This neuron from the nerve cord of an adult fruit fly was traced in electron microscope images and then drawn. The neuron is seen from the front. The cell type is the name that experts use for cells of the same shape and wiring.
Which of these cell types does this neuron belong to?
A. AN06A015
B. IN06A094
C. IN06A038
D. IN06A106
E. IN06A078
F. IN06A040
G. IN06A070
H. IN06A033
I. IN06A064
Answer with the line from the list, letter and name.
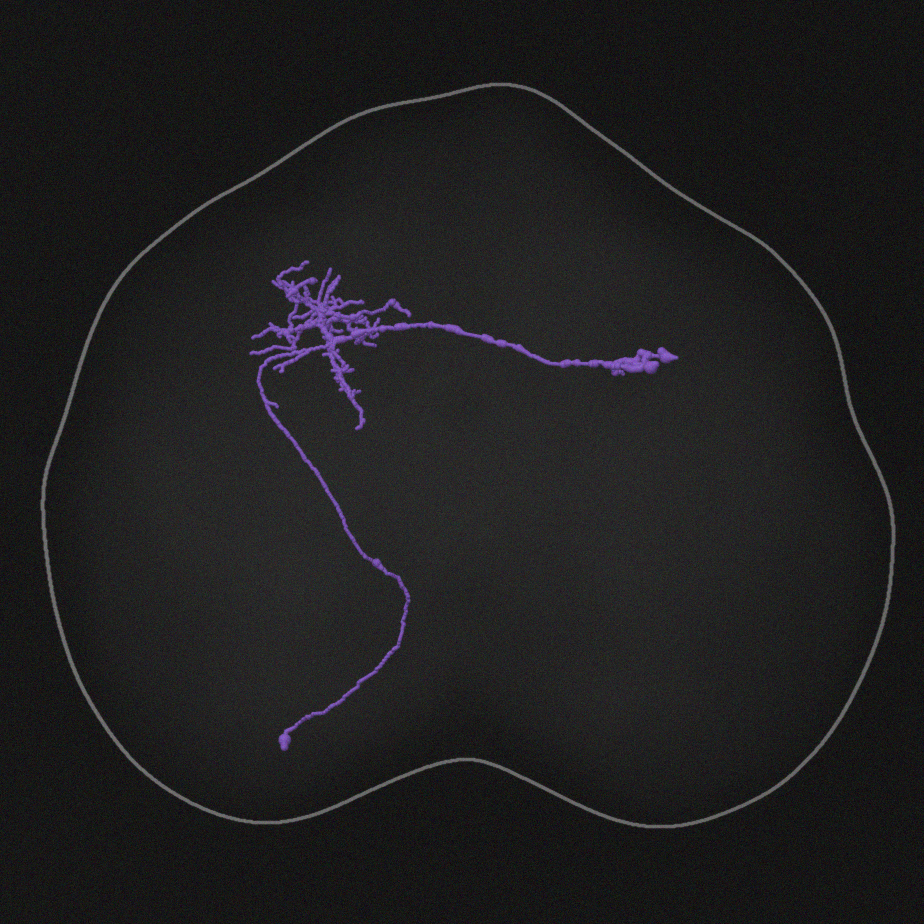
G. IN06A070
